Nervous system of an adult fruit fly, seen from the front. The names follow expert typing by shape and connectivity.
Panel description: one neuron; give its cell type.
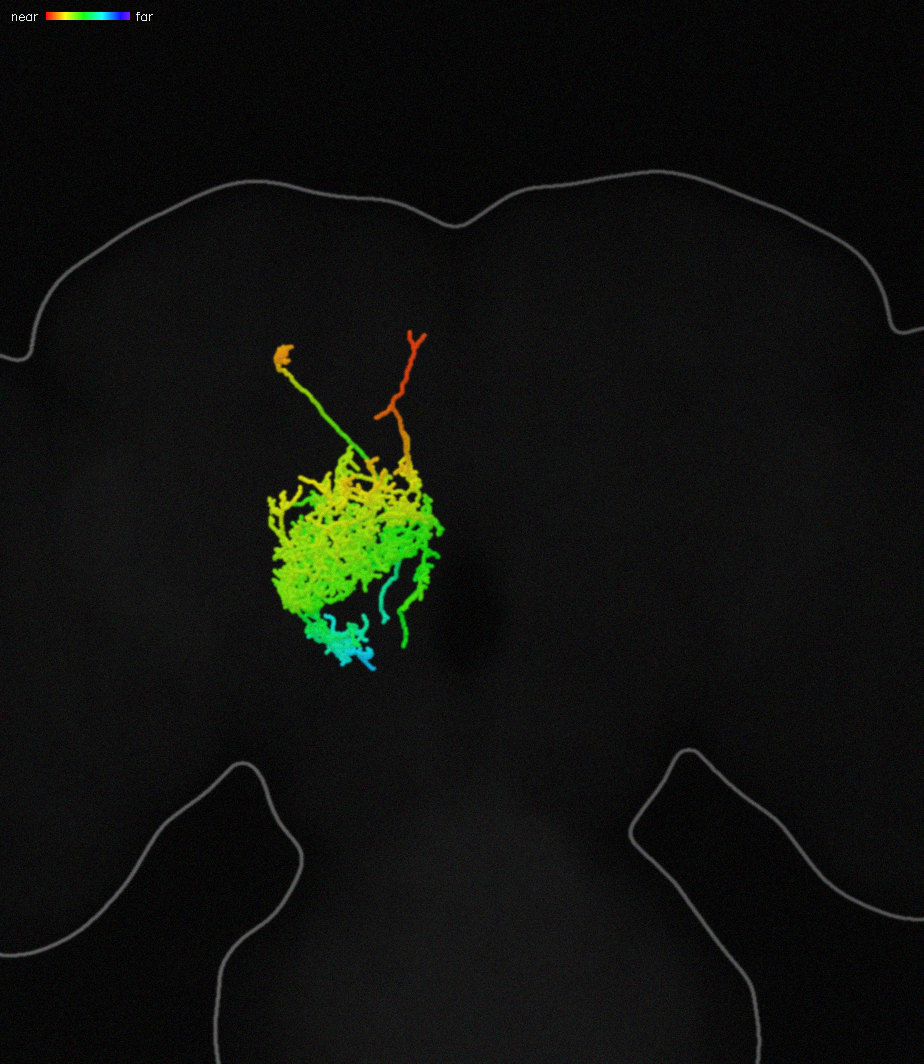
LAL014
